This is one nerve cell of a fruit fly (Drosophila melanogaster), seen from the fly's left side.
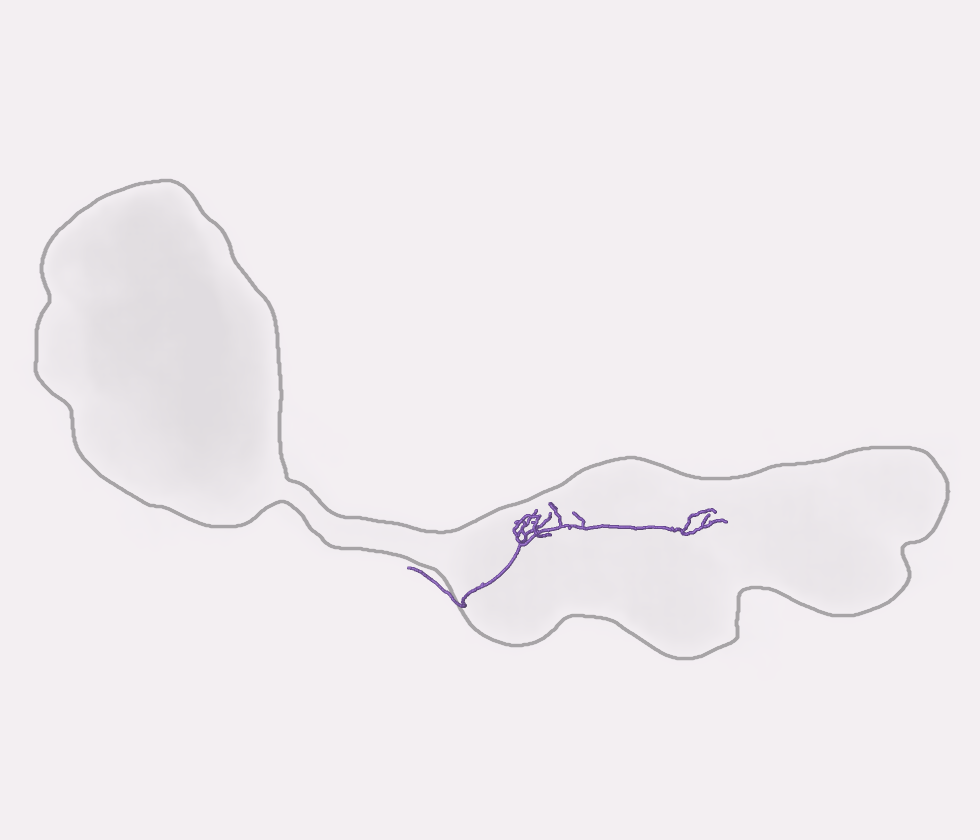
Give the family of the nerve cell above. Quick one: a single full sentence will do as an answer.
The nerve cell is counted in family class mechanosensory proprioceptive.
